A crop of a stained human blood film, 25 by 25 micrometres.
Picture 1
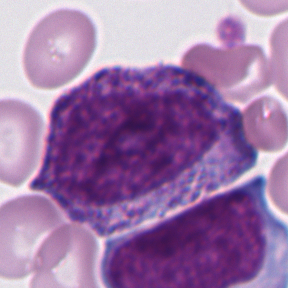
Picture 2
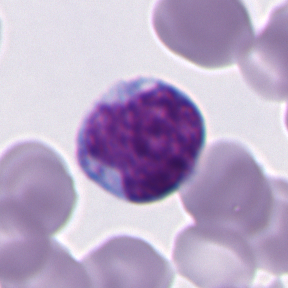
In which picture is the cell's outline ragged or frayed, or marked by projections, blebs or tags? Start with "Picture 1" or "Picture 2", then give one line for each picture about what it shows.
Picture 1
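Picture 1: A pointed projection juts out from the left side of the cell.
Picture 2: The cell outline is roughly round and smooth.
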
